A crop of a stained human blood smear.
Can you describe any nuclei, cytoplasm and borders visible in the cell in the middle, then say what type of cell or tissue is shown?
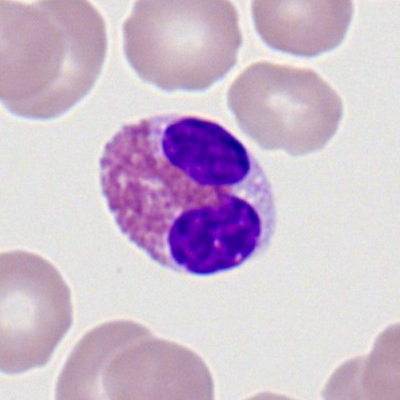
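A smooth oval outline without surface projections bounds the cell. Its two nuclear lobes lie one above the other along the right side. Neither lobe shows visible nucleoli. Coarse orange-pink granules pack the cytoplasm. This cell is an eosinophil.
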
